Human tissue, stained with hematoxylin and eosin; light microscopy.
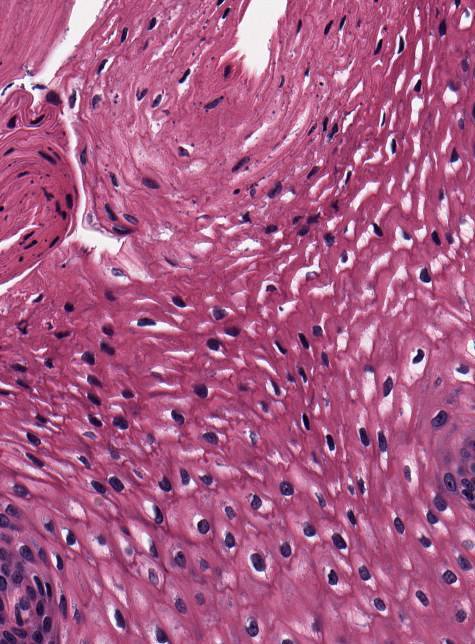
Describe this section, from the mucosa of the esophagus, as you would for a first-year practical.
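Taken as a whole, the field consists entirely of layered squamous epithelial cells; neither connective tissue nor vessels are in view. In the lower half, the cells are polygonal, each with a round central nucleus and pink cytoplasm. Toward the top, the cells are flattened, with elongated, dark nuclei. At the top left, the compact flattened layers still hold nuclei.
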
